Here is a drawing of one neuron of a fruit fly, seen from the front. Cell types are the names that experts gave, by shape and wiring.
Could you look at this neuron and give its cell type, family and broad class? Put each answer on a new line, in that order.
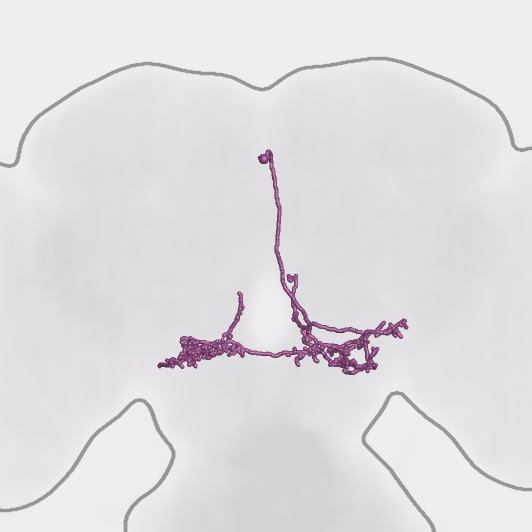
CB3870
hemilineage DM1_antero_ventral
central-brain intrinsic neuron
